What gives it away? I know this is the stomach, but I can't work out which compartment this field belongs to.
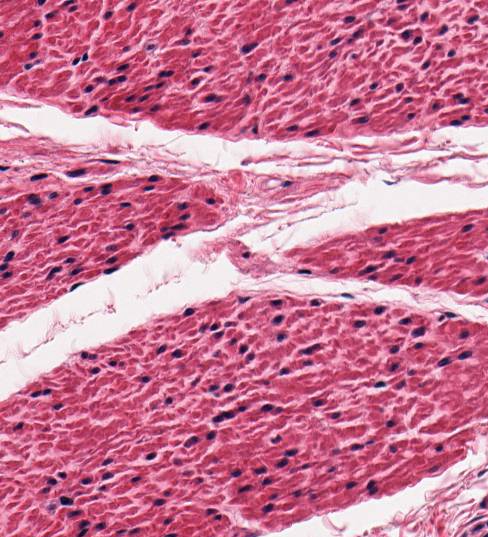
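Looking across the field, I see smooth muscle. Large pink-staining fibre bundles fill the field, split by white clefts, holding small, dark, oval to elongated nuclei.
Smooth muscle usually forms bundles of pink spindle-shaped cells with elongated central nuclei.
The fibres' cytoplasm is strongly eosinophilic, with a fine fibrillar texture.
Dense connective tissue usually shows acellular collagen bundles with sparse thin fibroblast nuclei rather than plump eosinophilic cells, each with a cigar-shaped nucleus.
Along the clefts, most clearly in the upper centre, run thin strands of loose, pale pink connective tissue.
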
